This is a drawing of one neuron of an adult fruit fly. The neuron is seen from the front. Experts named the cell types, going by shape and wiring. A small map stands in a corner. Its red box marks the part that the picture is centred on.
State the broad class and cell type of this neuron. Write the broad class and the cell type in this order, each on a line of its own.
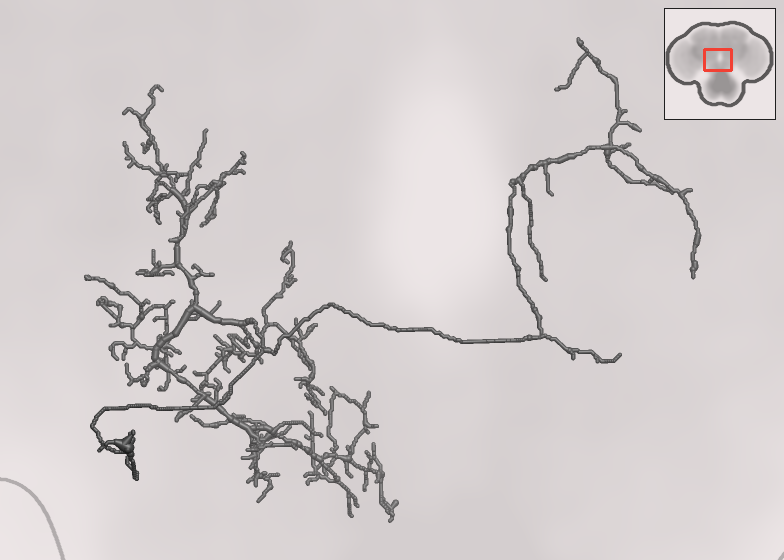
central-brain intrinsic neuron
GNG658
